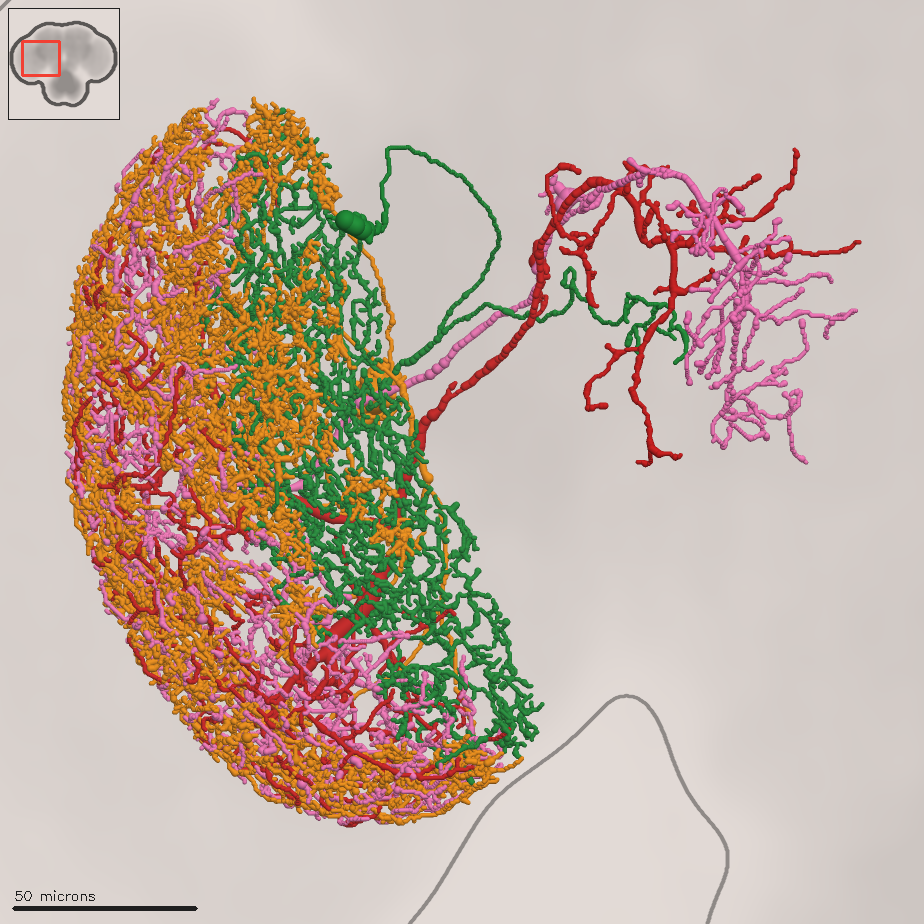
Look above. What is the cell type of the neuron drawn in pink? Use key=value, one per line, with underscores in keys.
cell_type=LPT22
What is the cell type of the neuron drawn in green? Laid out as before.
cell_type=LPT23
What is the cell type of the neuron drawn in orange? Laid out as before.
cell_type=LPi12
